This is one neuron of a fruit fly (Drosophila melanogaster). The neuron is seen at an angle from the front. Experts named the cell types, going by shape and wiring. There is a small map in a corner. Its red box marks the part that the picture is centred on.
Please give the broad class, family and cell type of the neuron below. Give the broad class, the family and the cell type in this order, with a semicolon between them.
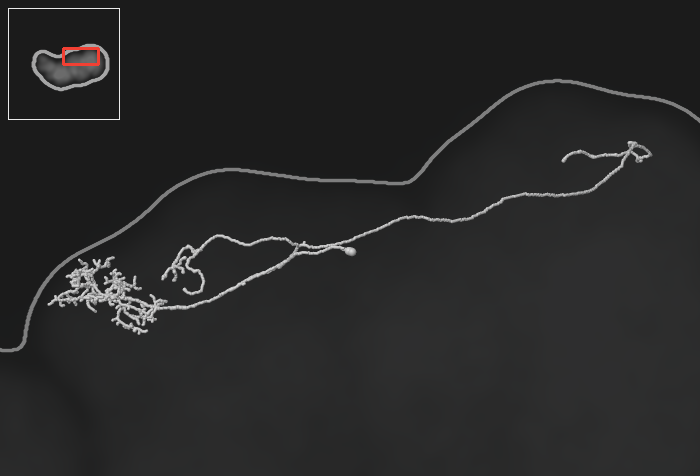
central-brain intrinsic neuron; hemilineage LHd1; CB1924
